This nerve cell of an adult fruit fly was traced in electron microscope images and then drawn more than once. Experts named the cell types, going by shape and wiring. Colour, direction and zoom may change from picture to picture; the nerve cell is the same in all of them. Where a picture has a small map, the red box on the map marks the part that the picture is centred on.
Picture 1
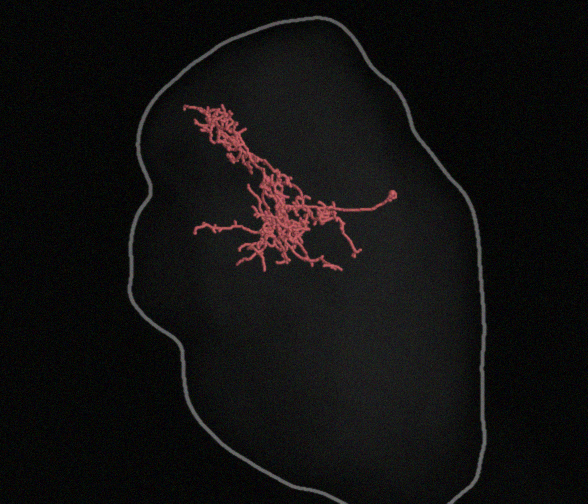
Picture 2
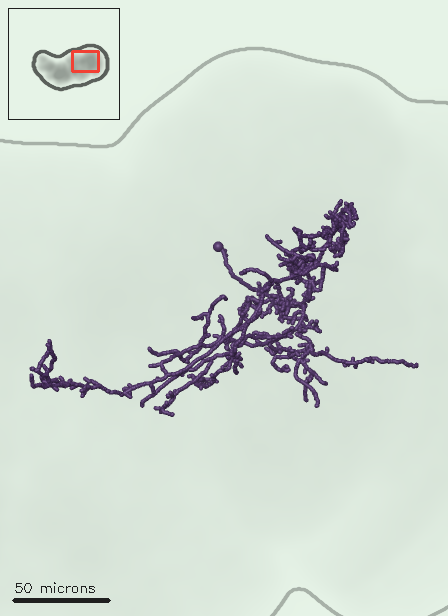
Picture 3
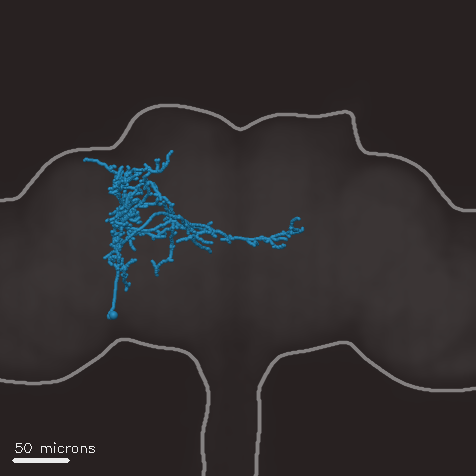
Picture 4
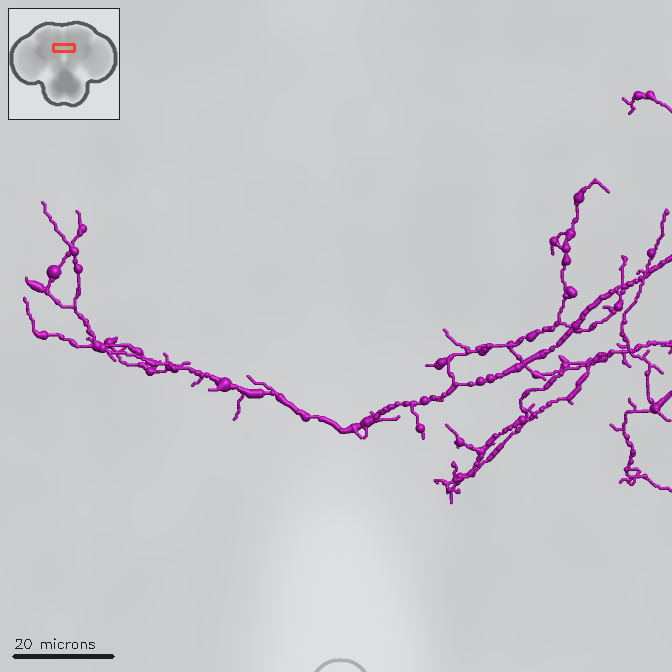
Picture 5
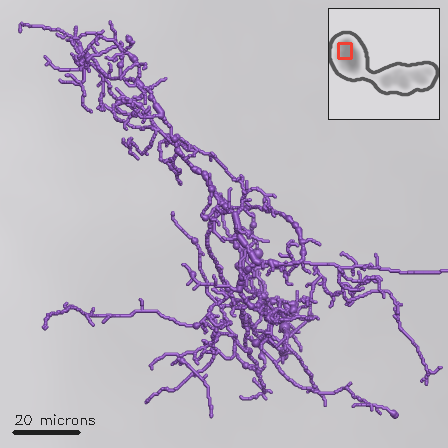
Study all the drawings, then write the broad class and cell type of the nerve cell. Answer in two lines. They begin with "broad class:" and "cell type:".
broad class: central-brain intrinsic neuron
cell type: PVLP210m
